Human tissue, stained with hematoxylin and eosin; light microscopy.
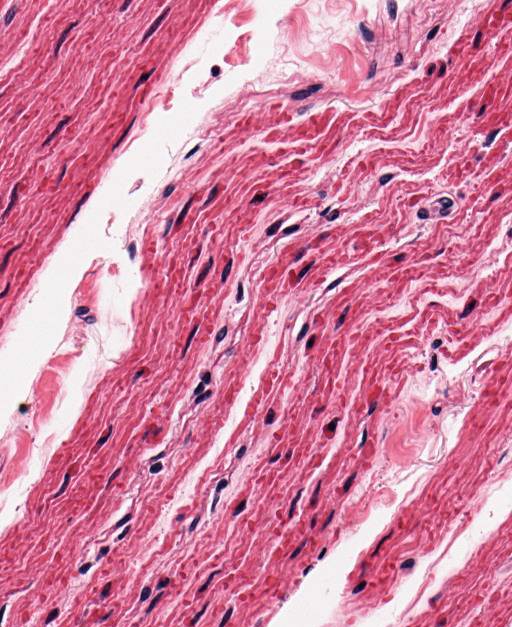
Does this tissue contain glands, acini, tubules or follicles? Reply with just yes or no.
No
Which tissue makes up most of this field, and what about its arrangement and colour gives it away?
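Smooth muscle is the main tissue here. Its dark purple, elongated nuclei lie lengthwise along the fibres.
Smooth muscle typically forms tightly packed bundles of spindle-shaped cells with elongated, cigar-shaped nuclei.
A wide white cleft running diagonally through the upper left separates bundles, and loose, pale pink wisps of connective tissue lie between them near the top.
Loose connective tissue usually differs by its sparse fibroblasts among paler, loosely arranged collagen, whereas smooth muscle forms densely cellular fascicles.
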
